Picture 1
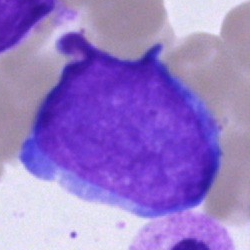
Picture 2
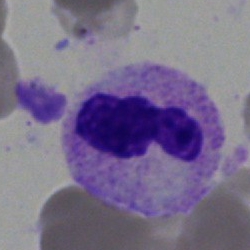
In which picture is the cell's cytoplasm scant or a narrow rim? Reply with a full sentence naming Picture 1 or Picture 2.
For the cell in picture 1, the cytoplasm forms just a thin rim.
